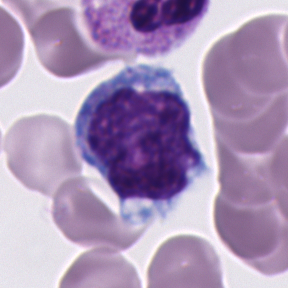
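Monocyte (centre) in a stained smear of peripheral blood. Its nucleus fills most of the cell and has an uneven, bumpy outline, with dark purple, coarsely clumped chromatin. The cell outline is irregular, with small bulges.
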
